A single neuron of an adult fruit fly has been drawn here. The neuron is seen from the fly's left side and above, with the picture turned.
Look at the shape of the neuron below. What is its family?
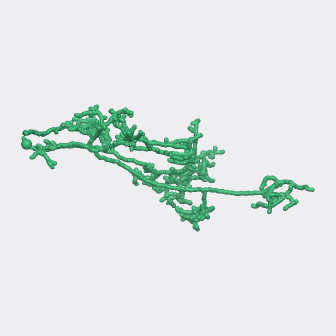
hemilineage CREa2_ventral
